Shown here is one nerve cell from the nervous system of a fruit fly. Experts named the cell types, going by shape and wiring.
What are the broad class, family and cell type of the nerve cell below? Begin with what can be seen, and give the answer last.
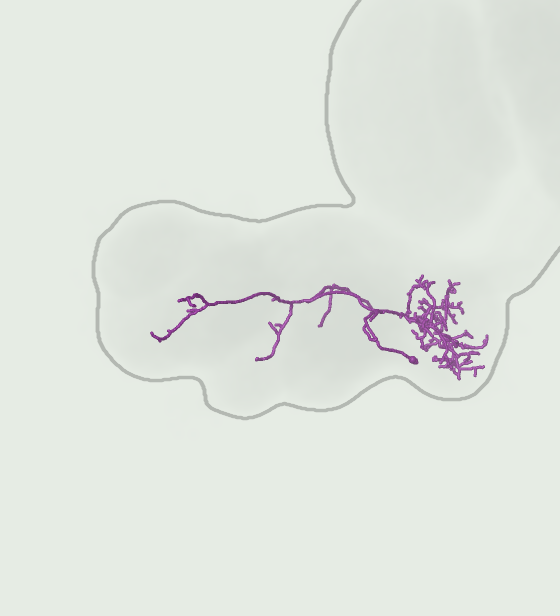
The cell body can be seen on the right of the picture. In this view it is more than twice as wide as it is tall. This is a nerve-cord intrinsic neuron. Its family is hemilineage 08B. It is of cell type IN08B033.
